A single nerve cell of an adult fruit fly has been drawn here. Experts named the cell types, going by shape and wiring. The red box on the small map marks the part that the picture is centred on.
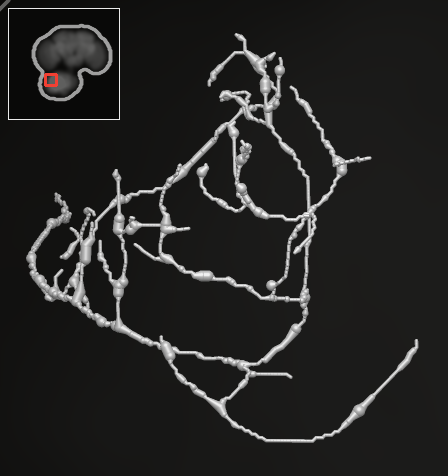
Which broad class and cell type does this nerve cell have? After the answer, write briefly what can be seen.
Its broad class is sensory neuron entering the nerve cord. It is of cell type SNxx21. The drawing shows no cell body. In this view it is about as wide as it is tall.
